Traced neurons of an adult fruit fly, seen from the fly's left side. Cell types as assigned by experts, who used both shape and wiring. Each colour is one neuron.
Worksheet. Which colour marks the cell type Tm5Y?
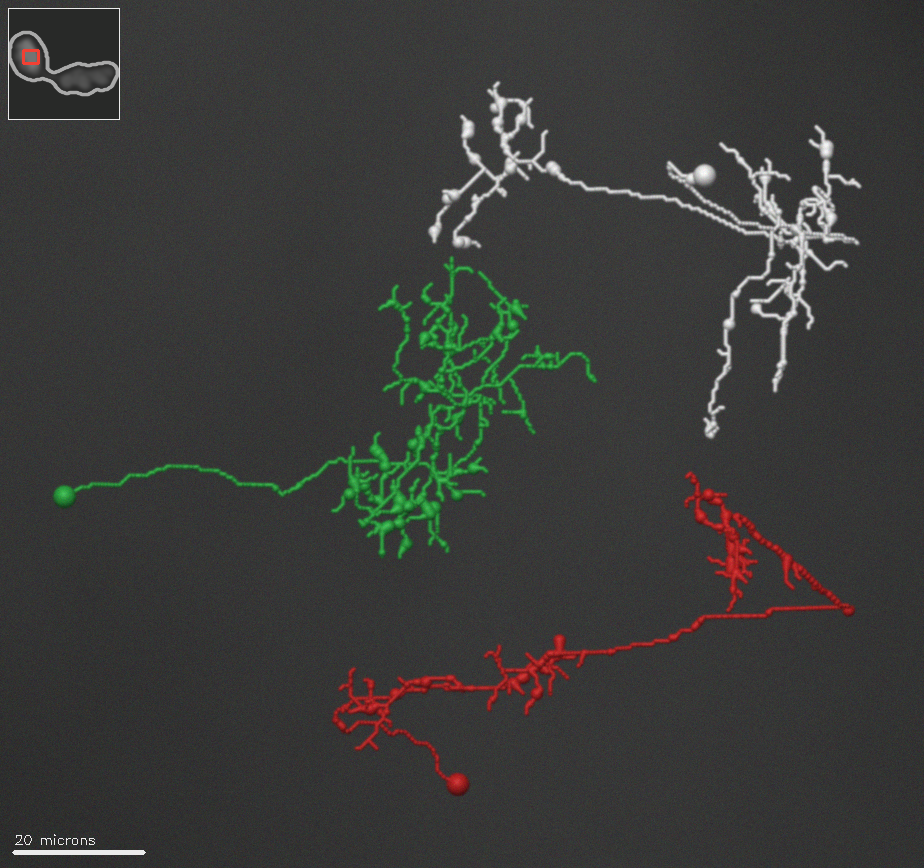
red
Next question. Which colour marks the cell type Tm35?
white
